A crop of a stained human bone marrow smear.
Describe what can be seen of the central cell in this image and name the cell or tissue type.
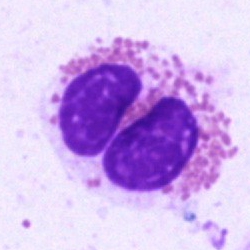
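See how the chromatin stains dark purple with small paler patches? The cytoplasm free of granules is pale lilac, and the outline is faint against the background. It's an eosinophil.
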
